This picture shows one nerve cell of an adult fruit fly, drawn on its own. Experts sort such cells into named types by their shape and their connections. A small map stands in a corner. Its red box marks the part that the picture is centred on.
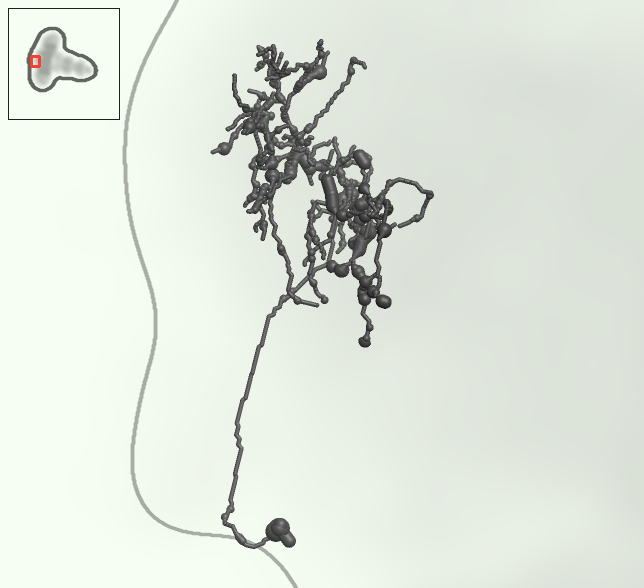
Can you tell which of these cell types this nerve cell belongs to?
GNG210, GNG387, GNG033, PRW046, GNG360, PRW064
GNG387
